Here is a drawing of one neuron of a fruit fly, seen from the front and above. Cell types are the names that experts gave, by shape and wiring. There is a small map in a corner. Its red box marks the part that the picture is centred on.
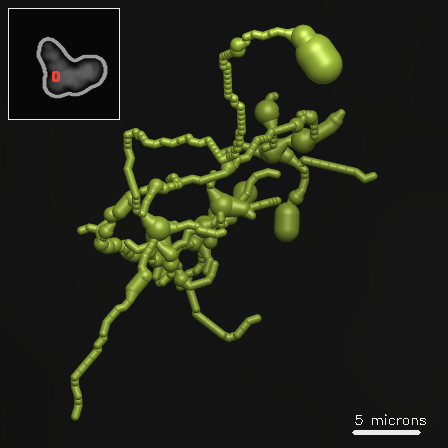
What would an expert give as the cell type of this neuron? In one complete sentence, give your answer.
The cell type this neuron represents is Mi15.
